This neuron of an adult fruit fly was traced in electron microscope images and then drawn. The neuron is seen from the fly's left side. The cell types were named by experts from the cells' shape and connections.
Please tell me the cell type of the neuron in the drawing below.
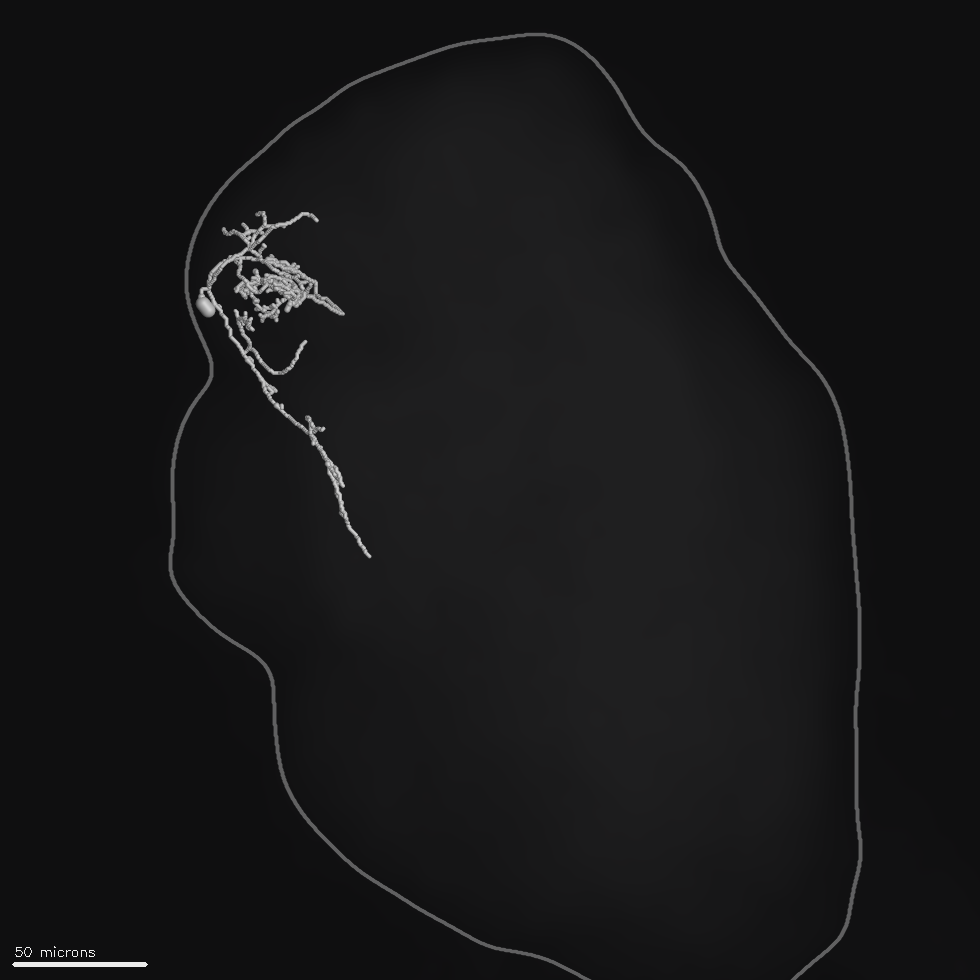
PAM08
